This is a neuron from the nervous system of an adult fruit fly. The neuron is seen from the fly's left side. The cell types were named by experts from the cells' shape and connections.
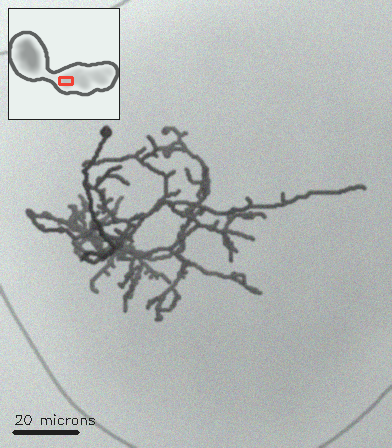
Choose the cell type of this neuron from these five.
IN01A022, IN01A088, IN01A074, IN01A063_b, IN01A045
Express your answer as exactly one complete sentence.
By cell type, this neuron is classified as IN01A074.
